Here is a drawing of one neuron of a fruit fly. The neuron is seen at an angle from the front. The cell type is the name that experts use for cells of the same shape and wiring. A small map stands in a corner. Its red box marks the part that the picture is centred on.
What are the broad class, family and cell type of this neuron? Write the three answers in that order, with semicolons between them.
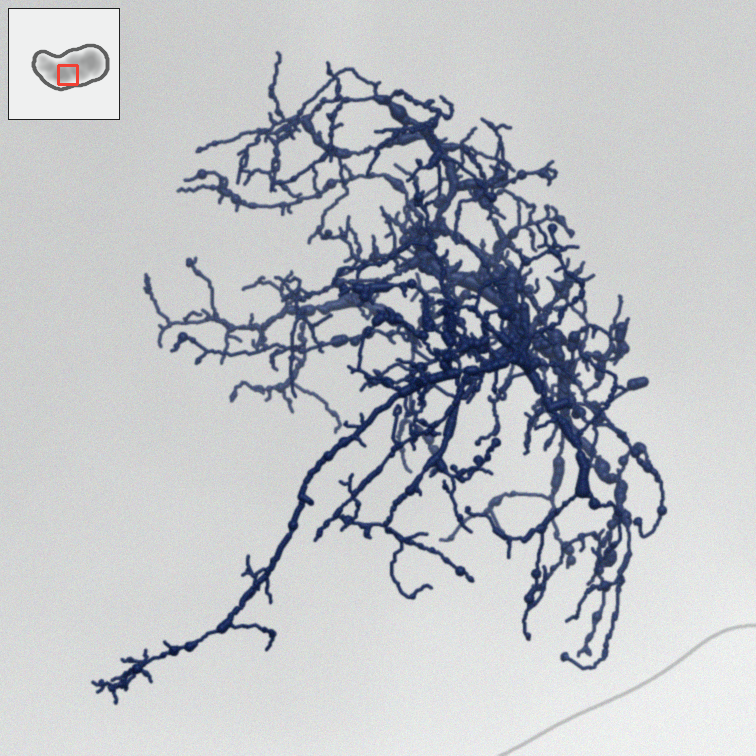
nerve-cord intrinsic neuron; hemilineage 20A.22A; IN20A.22A001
